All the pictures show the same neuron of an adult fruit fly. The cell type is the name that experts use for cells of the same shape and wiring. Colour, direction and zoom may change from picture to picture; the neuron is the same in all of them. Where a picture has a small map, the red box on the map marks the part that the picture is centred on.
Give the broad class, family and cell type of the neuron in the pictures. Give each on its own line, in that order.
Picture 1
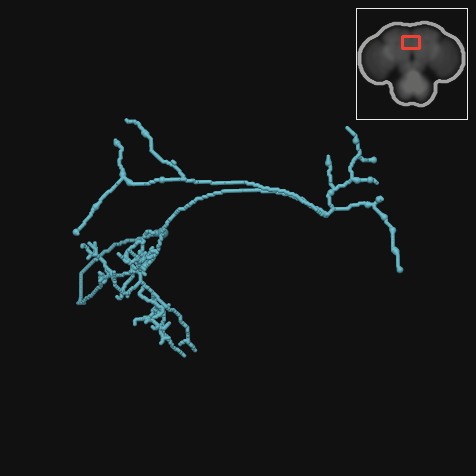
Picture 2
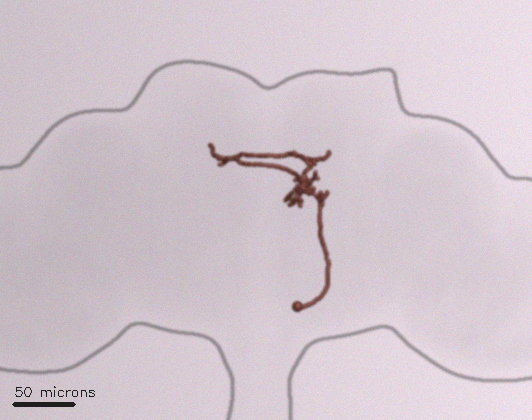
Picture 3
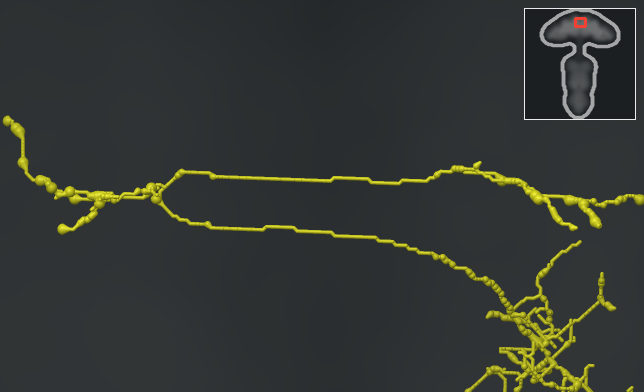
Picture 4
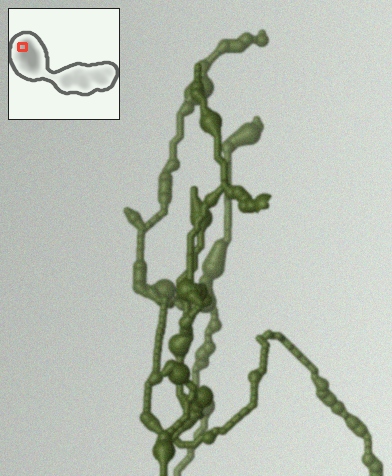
central-brain intrinsic neuron
class CX
FS1A_a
